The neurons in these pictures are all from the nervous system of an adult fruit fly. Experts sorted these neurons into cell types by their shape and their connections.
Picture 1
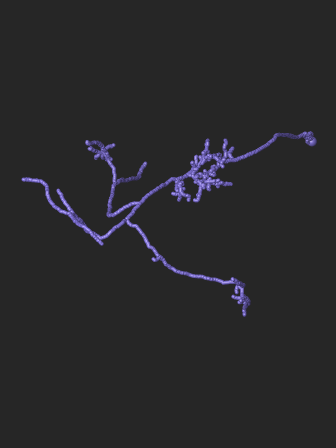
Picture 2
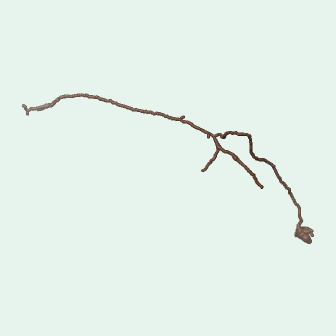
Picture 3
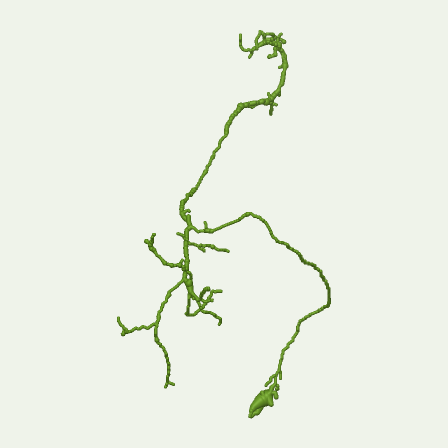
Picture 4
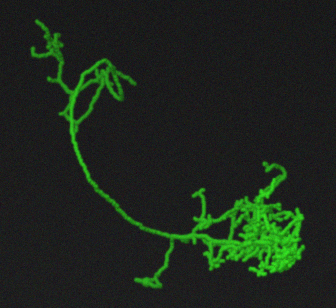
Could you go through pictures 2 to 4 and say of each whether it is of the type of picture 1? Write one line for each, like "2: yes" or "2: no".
2: no
3: no
4: no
